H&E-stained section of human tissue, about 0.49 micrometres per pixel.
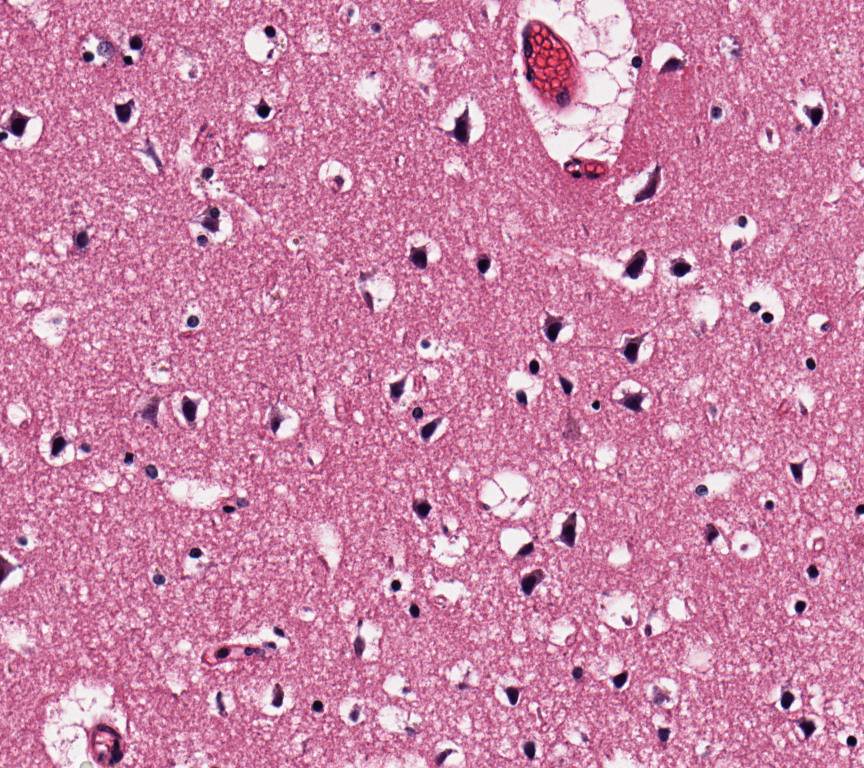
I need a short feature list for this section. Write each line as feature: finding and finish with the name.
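Arrangement: single cells, fairly evenly scattered, forming no glands or layers
Background: continuous, finely granular pink, tiny clear vacuoles
Small nuclei: round, dark, no visible cytoplasm, some beside angular cells
Vessel: top centre, red blood cells packed in, wide clear space around
Name: cerebral cortex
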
